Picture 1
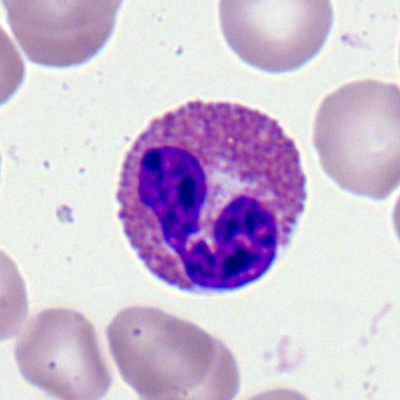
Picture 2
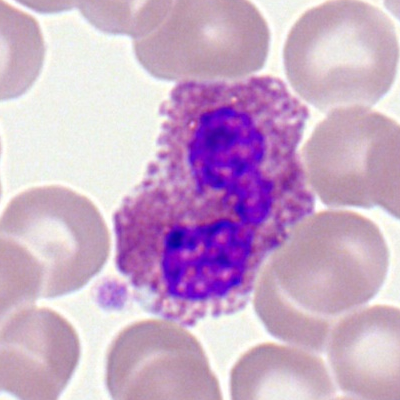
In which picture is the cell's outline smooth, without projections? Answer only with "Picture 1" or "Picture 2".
Picture 1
